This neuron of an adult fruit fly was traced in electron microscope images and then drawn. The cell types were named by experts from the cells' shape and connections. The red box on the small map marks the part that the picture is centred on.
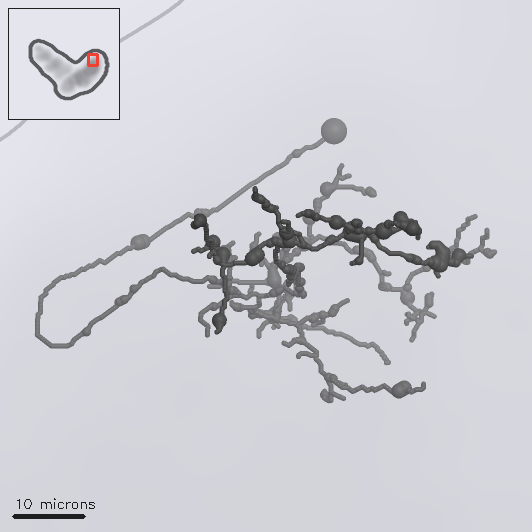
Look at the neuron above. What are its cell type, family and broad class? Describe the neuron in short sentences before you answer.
By the scale bar it is about 65 microns wide in this view. The picture shows dozens of branch ends. It is of cell type LHPV4i3. Its family is hemilineage LHp1. It is a central-brain intrinsic neuron.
